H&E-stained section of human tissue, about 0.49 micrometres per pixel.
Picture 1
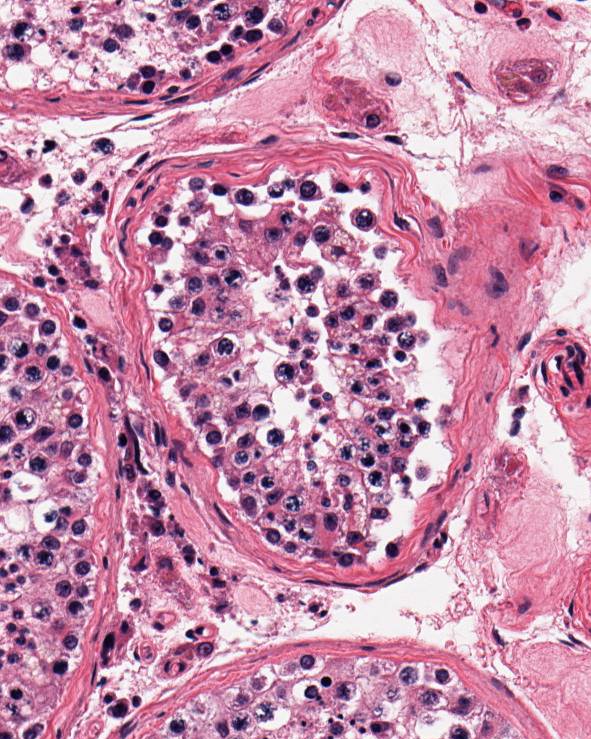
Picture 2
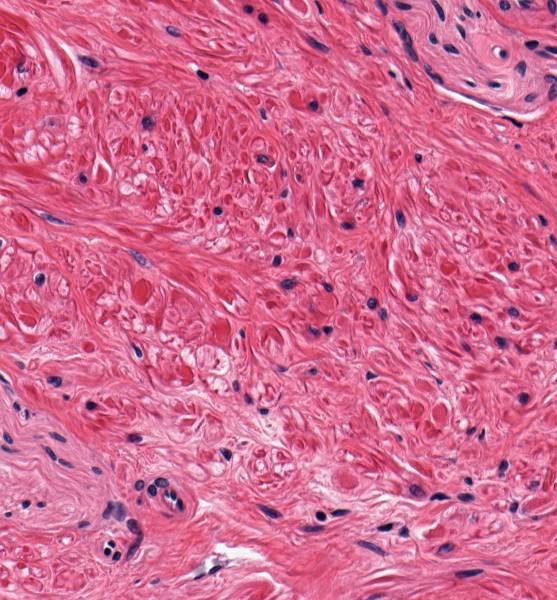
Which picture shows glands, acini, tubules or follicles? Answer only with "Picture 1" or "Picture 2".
Picture 1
